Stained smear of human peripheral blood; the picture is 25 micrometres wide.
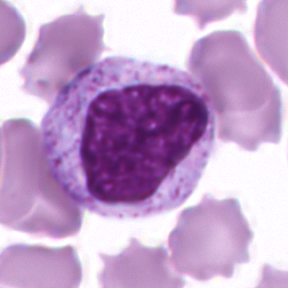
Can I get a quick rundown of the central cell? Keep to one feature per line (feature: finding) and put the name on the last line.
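Outline: round and smooth, no surface projections
Nucleus: single unlobed mass, roughly triangular
Chromatin: dark purple, coarsely clumped
Cytoplasm: fine reddish-purple granules scattered throughout
Name: metamyelocyte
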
